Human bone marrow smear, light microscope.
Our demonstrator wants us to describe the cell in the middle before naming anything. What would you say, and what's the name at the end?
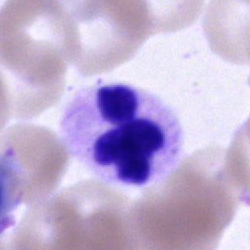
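Let me start with the outline: roughly round to oval, and the edge is smooth. Looking into the nucleus, I see no nucleoli. The cytoplasm is moderate in amount and pale lilac, and I find no vacuoles in it. This is a segmented neutrophil.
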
